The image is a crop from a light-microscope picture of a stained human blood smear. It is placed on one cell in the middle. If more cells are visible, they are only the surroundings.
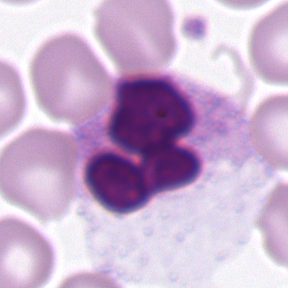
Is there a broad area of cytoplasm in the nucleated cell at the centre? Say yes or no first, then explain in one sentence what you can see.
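Yes. The cytoplasm is abundant and very pale.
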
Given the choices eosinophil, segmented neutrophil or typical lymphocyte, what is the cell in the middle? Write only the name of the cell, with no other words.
segmented neutrophil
